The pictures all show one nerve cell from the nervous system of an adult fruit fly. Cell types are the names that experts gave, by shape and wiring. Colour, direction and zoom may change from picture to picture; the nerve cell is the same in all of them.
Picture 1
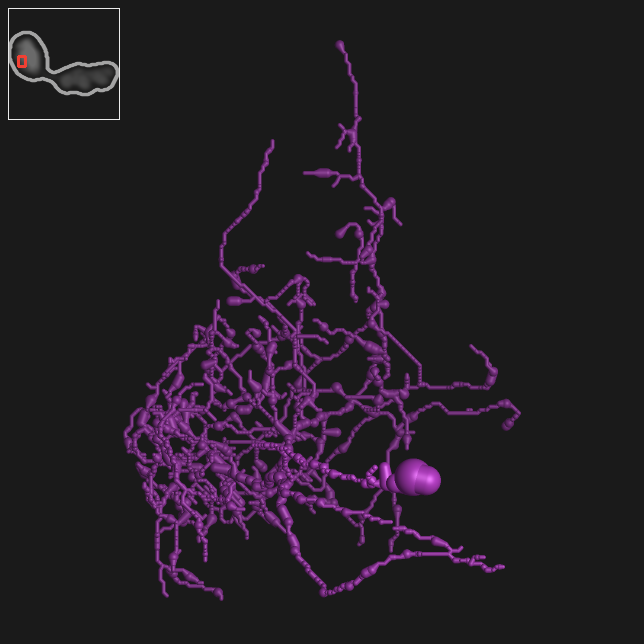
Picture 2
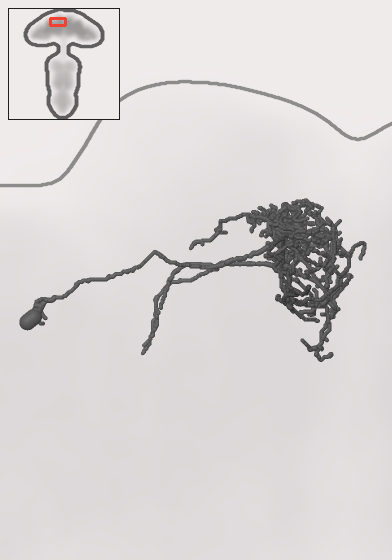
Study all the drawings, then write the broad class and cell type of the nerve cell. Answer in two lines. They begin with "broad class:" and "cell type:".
broad class: central-brain intrinsic neuron
cell type: GNG627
